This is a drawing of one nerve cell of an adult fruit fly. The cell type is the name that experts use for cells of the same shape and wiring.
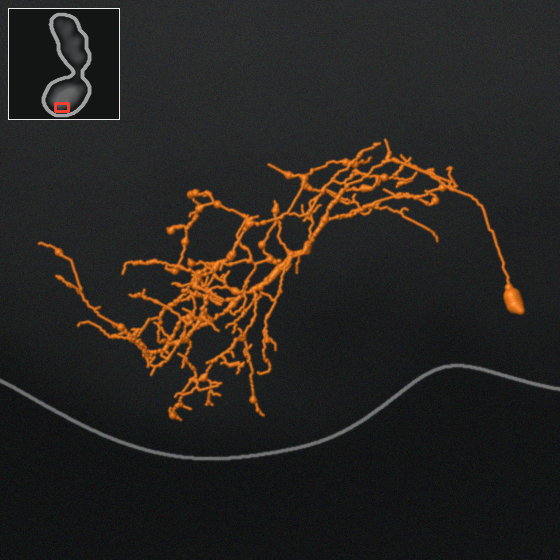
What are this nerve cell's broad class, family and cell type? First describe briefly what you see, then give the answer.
The cell body can be seen on the right of the picture. Dozens of branch ends can be seen. Its broad class is central-brain intrinsic neuron. Its family is hemilineage EBa1. The cell type is CB2018.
